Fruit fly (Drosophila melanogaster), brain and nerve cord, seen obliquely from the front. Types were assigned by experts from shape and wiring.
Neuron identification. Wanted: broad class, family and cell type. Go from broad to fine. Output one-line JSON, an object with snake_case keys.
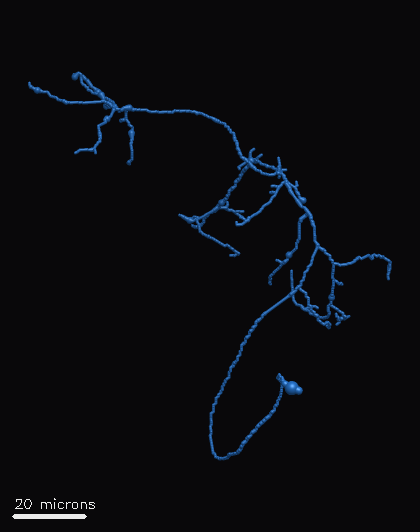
{"broad_class": "central-brain intrinsic neuron", "family": "hemilineage VPNl&d1_dorsal", "cell_type": "LHAV5a2_a3"}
